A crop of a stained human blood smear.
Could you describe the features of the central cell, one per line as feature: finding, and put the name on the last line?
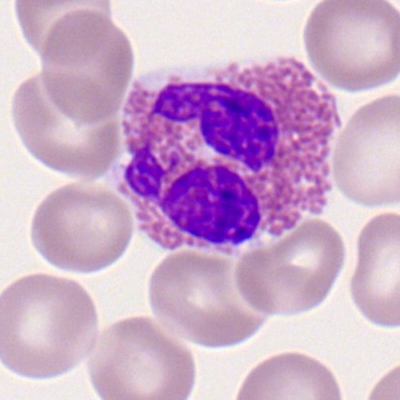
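Nucleus: several separate lobes
Chromatin: dark purple, densely condensed
Cytoplasm: packed with coarse pink-orange granules
Granules: round, fairly uniform in size
Name: eosinophil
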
